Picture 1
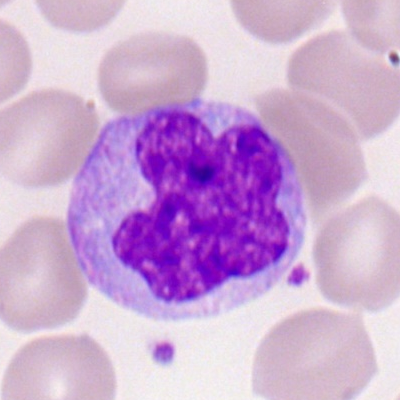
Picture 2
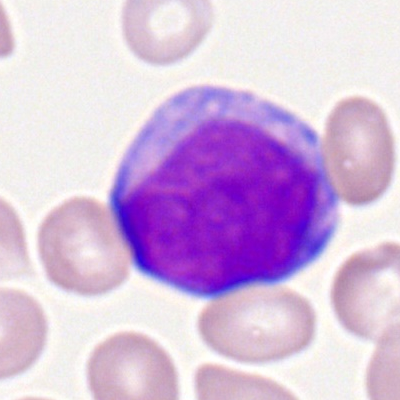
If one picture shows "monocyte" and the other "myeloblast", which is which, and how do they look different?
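Picture 1 shows a monocyte, and picture 2 a myeloblast. In the monocyte, the cytoplasm forms a wide pale grey-blue rim, broadest on the left side, whereas in the myeloblast the nucleus fills most of the cell. The monocyte's dark purple chromatin is mottled with small lighter patches. Its cytoplasm shows at most a fine, faint granularity, with no coarse granules. The myeloblast's cytoplasm is blue, staining deepest along the outer edge, and its widest band lies at the top, with the nucleus sitting toward the lower left. Its outline is smooth, with no surface projections.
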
